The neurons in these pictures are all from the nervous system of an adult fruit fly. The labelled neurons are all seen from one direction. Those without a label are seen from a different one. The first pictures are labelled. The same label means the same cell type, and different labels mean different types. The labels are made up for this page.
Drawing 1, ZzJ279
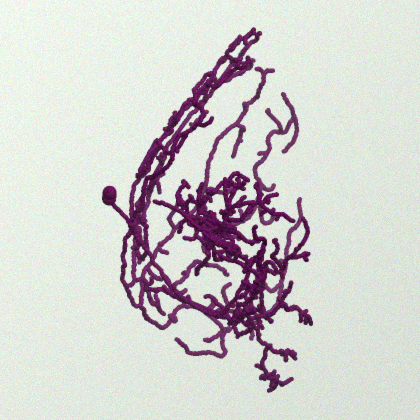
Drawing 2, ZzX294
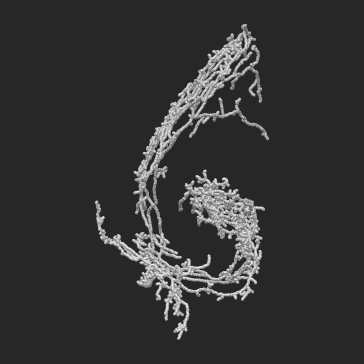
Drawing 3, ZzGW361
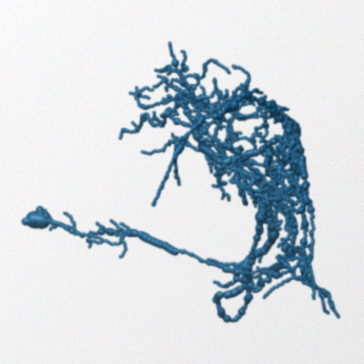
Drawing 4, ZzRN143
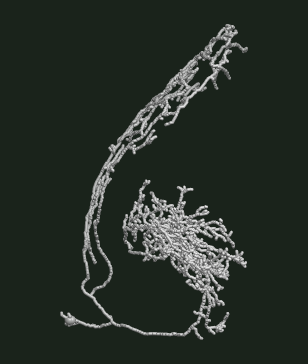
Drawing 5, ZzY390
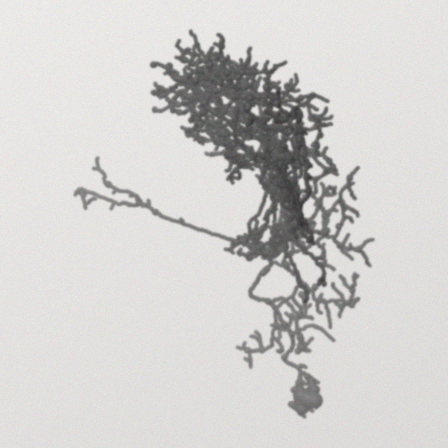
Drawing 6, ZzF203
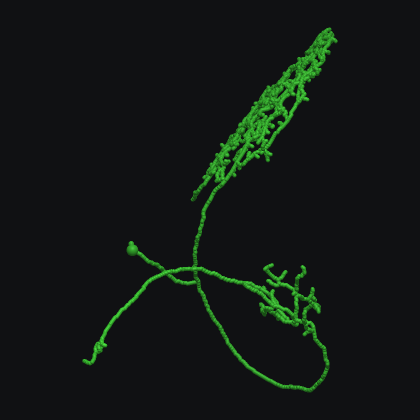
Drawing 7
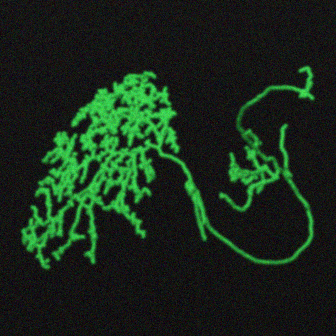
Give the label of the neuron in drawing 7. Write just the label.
ZzF203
